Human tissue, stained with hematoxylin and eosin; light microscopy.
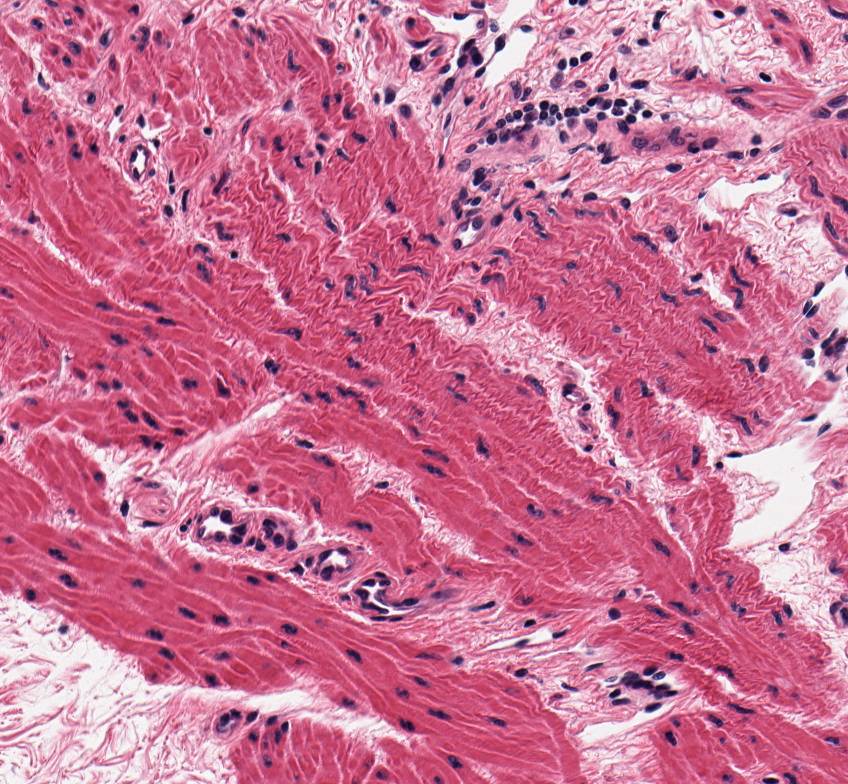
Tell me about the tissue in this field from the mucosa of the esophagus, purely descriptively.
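Pink muscle fibres form bundles that cross most of the field diagonally, from upper left to lower right. Within these bundles the nuclei are elongated and dark, lying in line with the fibres. The connective tissue between the bundles carries small thin-walled vessels, one of them just below the centre. Near the top right, a small cluster of round, dark nuclei sits in that connective tissue.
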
